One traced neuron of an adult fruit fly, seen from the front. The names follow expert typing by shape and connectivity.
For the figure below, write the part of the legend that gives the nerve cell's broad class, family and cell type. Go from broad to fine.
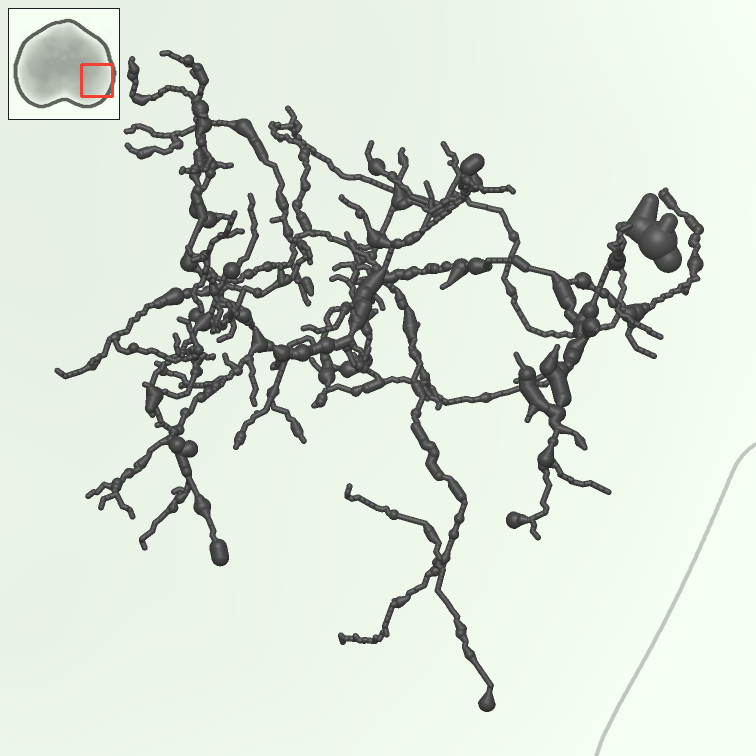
nerve-cord intrinsic neuron; hemilineage 21A; IN21A042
